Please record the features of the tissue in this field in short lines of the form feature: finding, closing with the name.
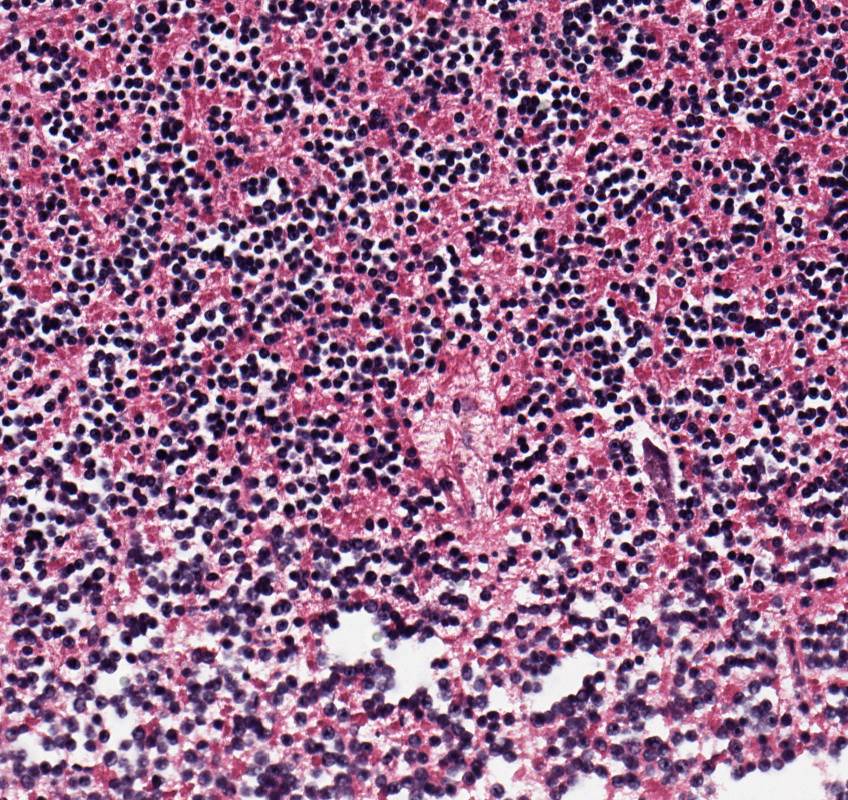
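Arrangement: densely packed small round cells filling the field, no organised units such as glands or follicles
Nuclei: small, round, uniform, deeply basophilic
Cytoplasm: scant around each nucleus
Streak near centre: narrow, pale pink, fibrillary, running obliquely, with a few elongated nuclei
Large cells: none with abundant cytoplasm and prominent nucleoli
Name: cerebellum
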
